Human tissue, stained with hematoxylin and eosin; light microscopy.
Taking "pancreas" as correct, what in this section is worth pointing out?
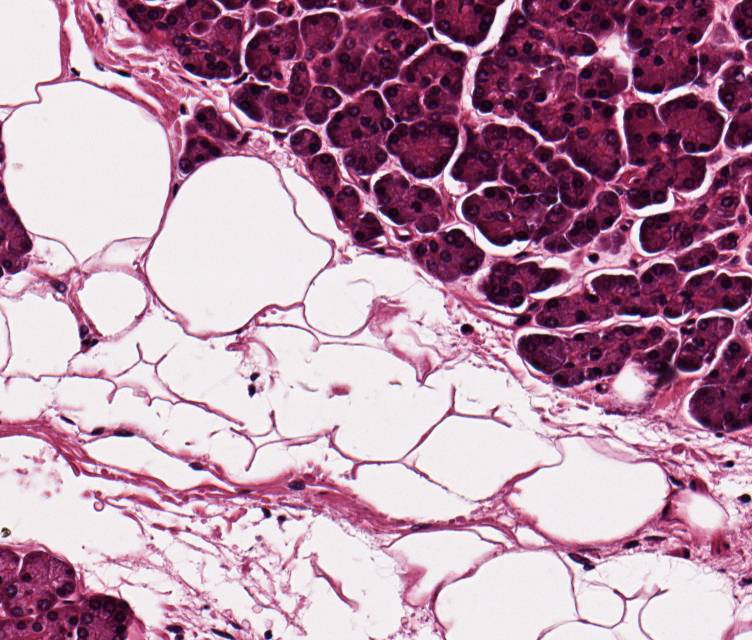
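In this section of pancreas, densely packed glandular tissue fills the upper right part of the field, with a small separate patch in the lower left corner.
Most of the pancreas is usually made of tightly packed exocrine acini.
The acinar cells here have deeply purple, strongly basophilic cytoplasm.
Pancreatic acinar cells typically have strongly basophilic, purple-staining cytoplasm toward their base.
The cells are grouped into small rounded acini without obvious open lumens, and their nuclei are small, round and dark.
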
